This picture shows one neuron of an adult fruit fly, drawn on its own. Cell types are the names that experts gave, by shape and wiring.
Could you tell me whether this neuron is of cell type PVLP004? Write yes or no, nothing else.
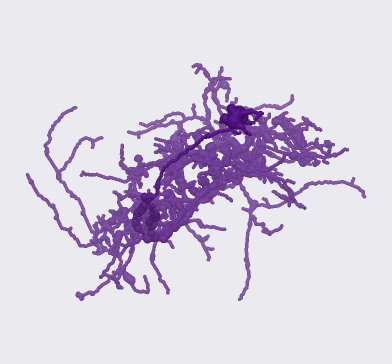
yes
